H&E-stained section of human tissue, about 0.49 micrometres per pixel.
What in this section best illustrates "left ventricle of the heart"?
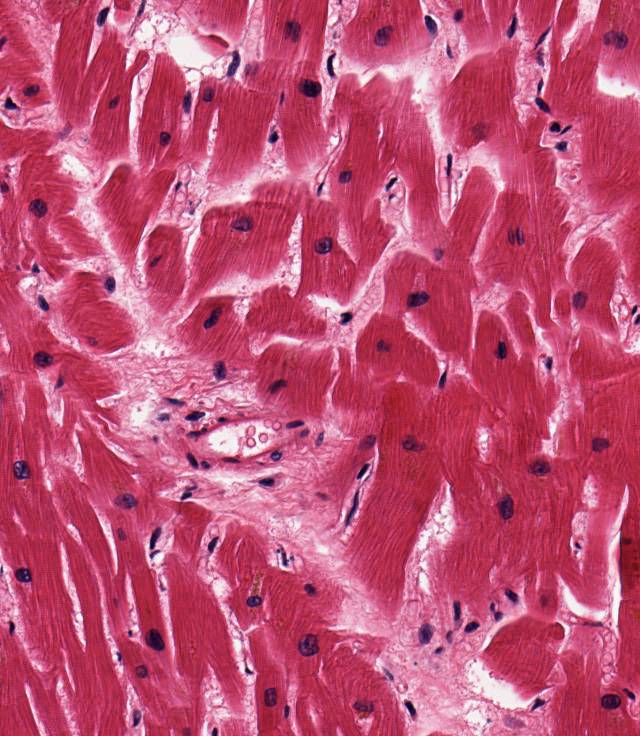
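Section: left ventricle of the heart. Branching striated muscle fibres fill nearly the whole field.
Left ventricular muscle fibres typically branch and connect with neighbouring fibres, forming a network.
Matches: fibres here branch and join neighbours rather than running as separate cylinders.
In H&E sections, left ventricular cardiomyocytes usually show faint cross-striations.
Matches: the fibres here are striated. Fibre direction differs between parts of the field. Each muscle cell has a single oval nucleus, central in the fibre.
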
